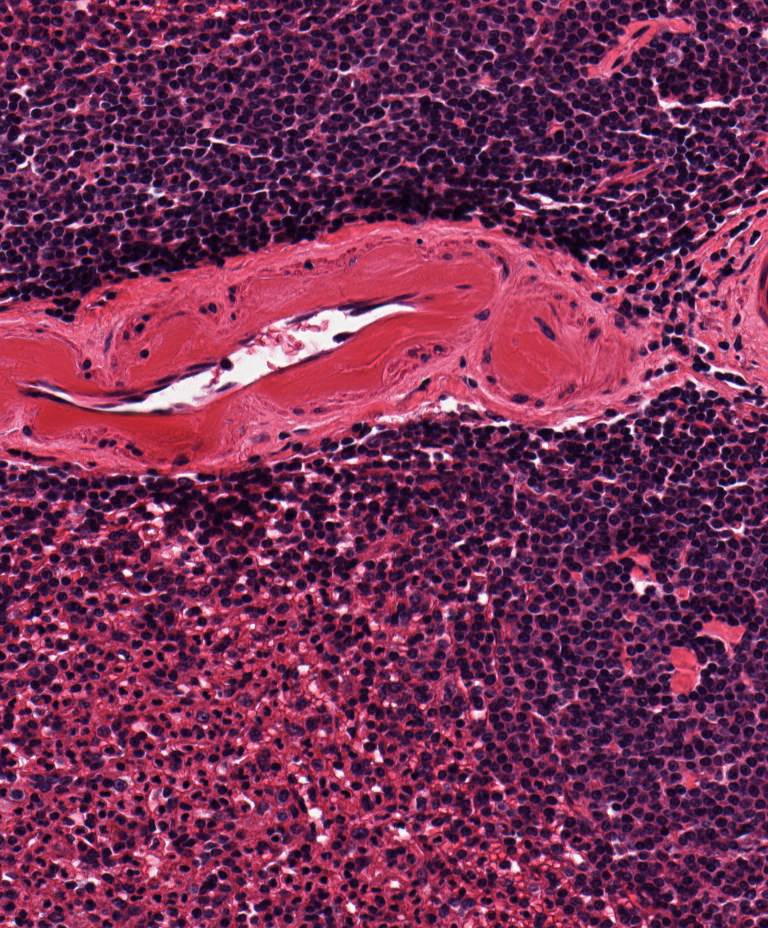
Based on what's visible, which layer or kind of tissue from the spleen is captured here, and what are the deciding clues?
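I'd call this white pulp.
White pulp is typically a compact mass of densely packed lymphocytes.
That matches: most cells here are lymphocytes with round, dark nuclei and scant cytoplasm.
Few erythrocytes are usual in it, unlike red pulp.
The vessel lumen, a narrow slit, is largely empty, with only a few red cells. Toward the lower left the cells loosen, with pink material between them. I find no epithelium or glands anywhere.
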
